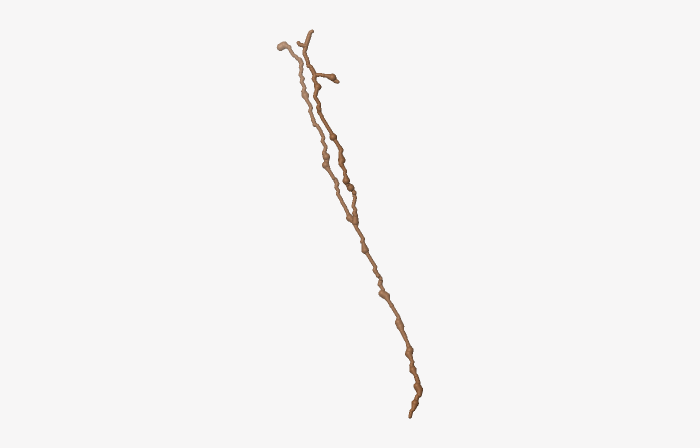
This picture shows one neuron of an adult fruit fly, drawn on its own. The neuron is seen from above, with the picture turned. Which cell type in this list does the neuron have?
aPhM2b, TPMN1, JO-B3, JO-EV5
JO-B3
